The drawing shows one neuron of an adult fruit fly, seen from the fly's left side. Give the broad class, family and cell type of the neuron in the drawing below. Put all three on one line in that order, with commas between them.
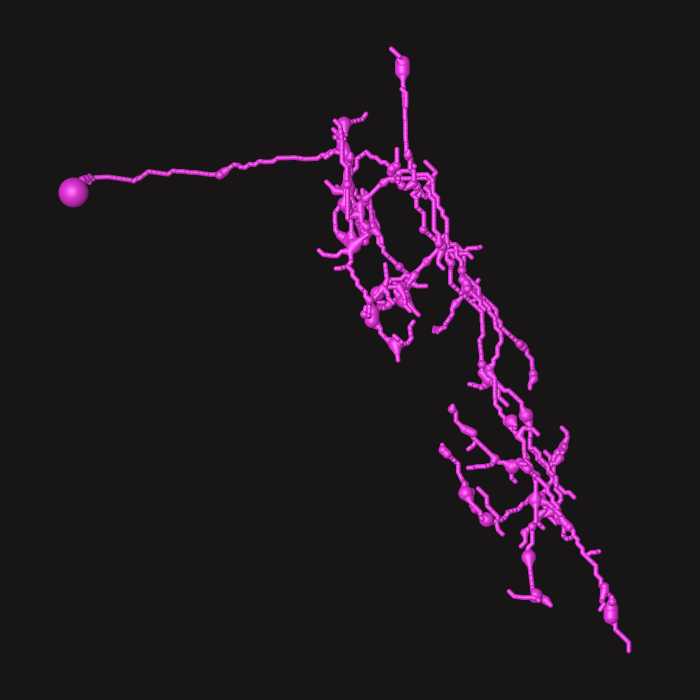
optic-lobe intrinsic neuron, Cm, Cm7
